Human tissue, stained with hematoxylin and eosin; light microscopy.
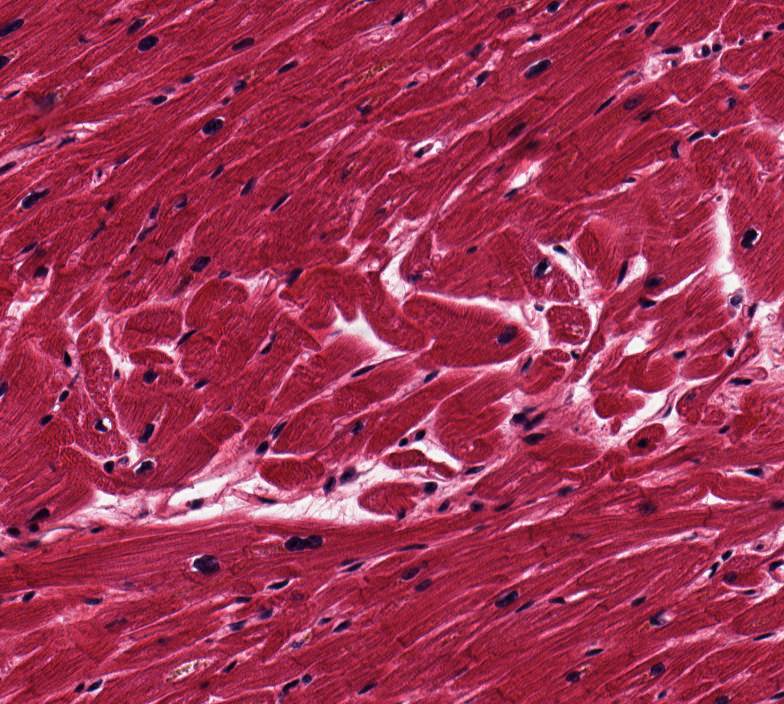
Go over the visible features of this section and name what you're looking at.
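First, orientation: a middle band is cut across or obliquely, fibres above and below lengthwise. Second, fibres branch and join neighbours. Third, cytoplasm is deeply eosinophilic, finely striated lengthwise. Fourth, scant delicate connective tissue between fibres holds small elongated nuclei. Name: left ventricle of the heart.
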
